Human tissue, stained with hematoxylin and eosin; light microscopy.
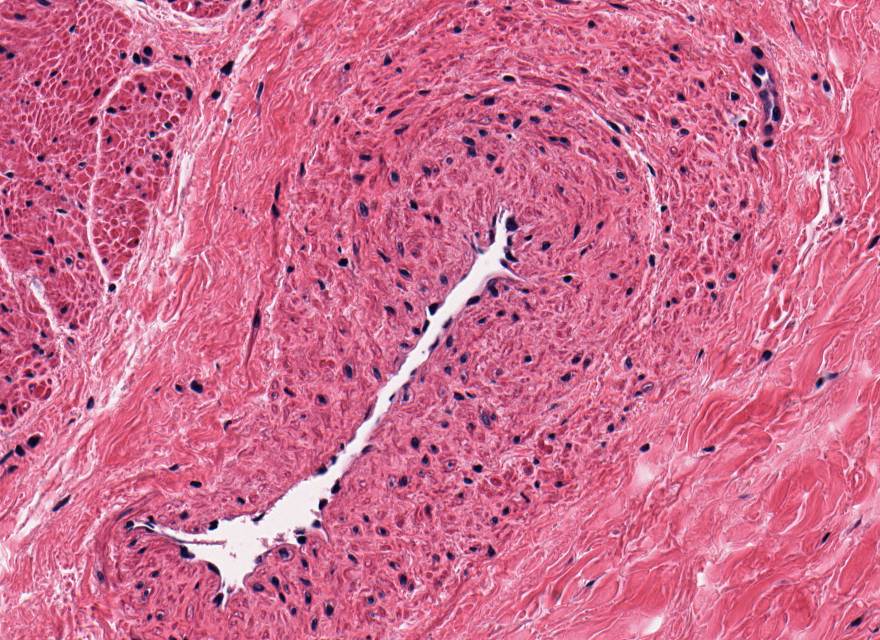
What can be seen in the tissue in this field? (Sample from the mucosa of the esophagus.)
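A rounded structure of concentric layers occupies the centre of the field. Around its lumen the wall is crowded with small dark nuclei, oval to spindle-shaped, set in pale pink fibrillar cytoplasm. Encircling this cellular wall is a paler band of loose, wavy fibrous tissue with scattered nuclei. At the upper left corner, smooth muscle bundles cut across present many small round pink profiles.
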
